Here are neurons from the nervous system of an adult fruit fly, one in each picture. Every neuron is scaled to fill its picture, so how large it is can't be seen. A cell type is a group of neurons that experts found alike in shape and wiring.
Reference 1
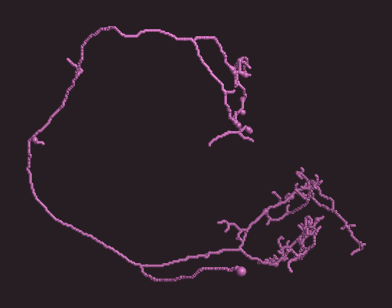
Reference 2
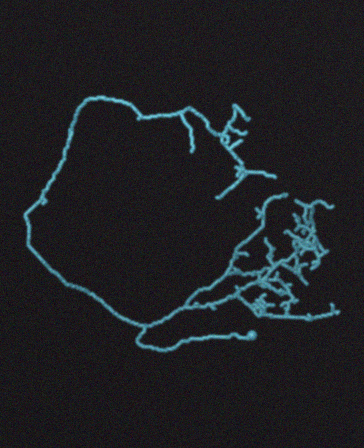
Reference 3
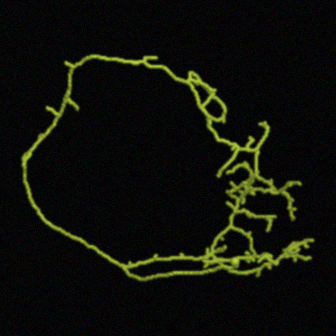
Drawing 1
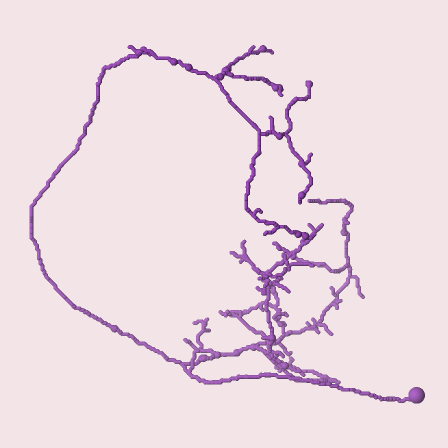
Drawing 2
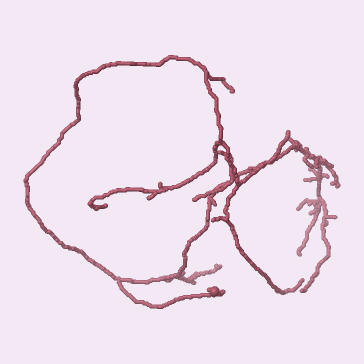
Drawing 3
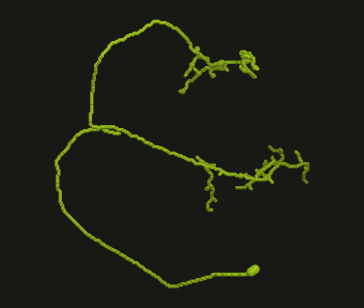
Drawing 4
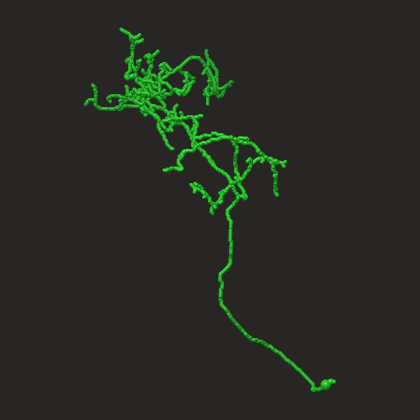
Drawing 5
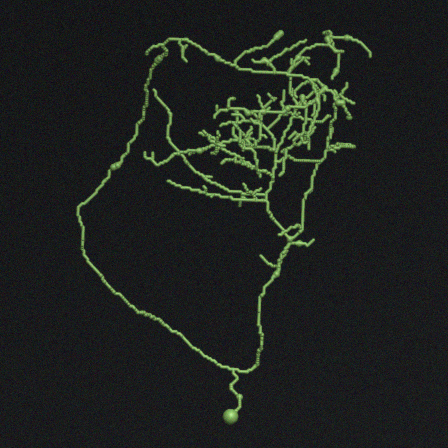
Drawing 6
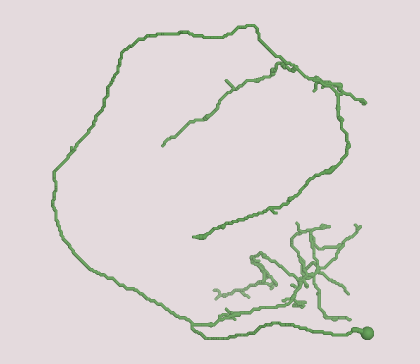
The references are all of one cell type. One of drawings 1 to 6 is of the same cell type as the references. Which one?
1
